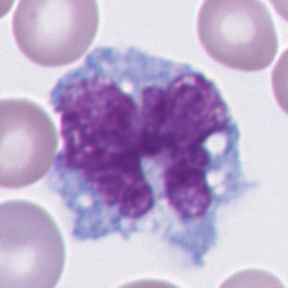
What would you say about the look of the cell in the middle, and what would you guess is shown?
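Folded into two broad halves joined across the middle, the nucleus is surrounded by a generous amount of cytoplasm. This cytoplasm is pale grey-blue, with several small clear vacuoles lying in it. Answer: monocyte.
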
